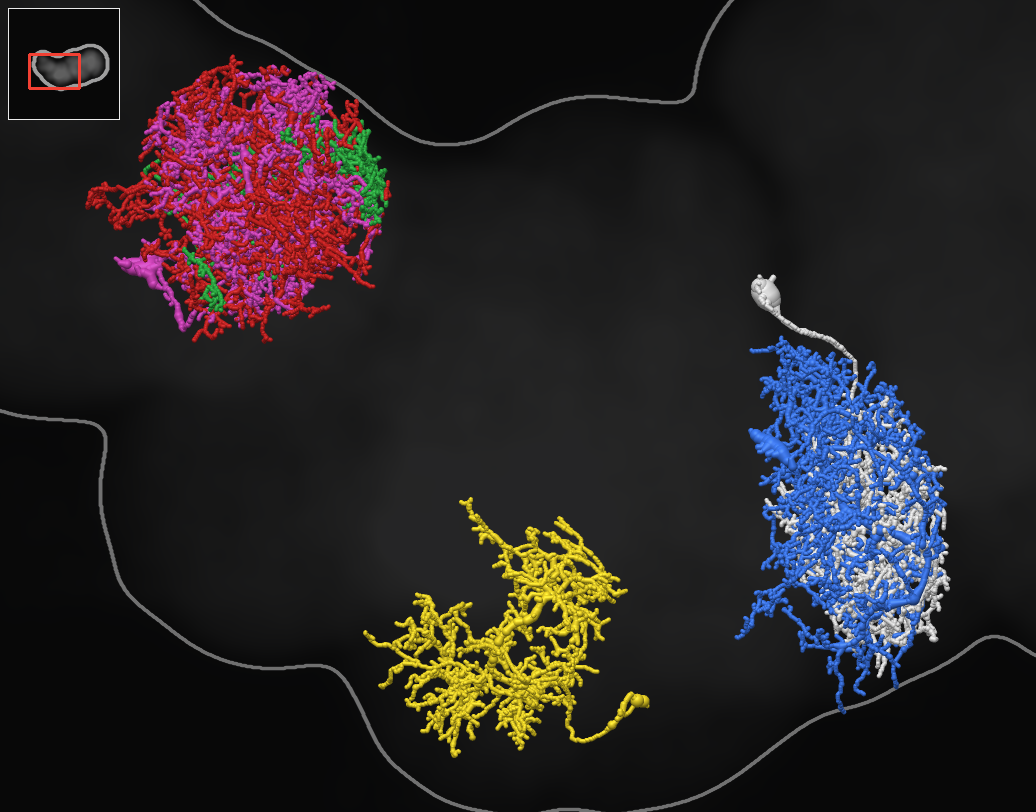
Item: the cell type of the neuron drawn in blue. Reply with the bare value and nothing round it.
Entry: IN17A001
